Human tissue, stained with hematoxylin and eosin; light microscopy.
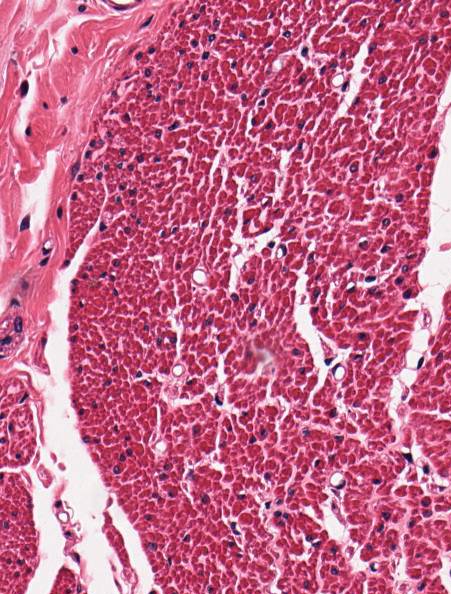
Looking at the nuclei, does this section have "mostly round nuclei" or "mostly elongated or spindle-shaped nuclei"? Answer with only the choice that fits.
Mostly round nuclei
